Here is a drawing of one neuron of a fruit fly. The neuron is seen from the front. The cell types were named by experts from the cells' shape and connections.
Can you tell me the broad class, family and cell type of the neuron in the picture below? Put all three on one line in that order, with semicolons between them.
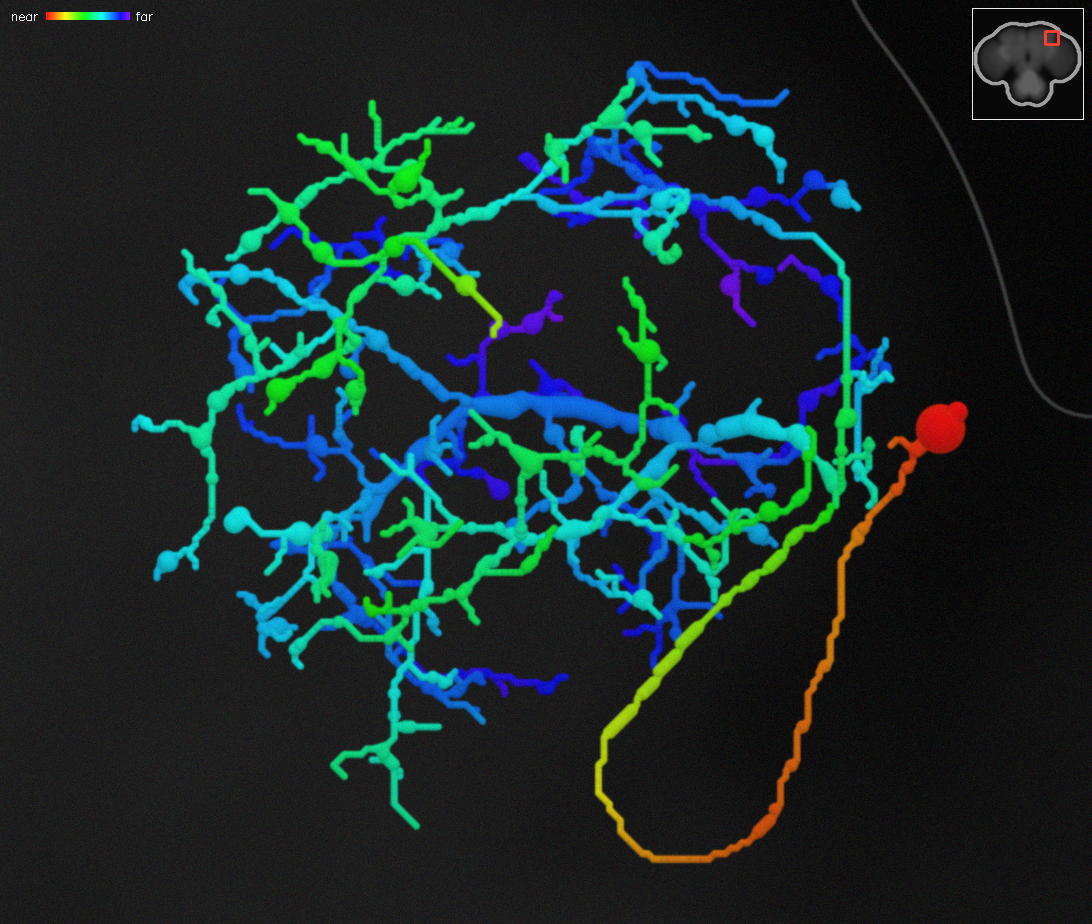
central-brain intrinsic neuron; hemilineage LHl4_dorsal; LHAV4g13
